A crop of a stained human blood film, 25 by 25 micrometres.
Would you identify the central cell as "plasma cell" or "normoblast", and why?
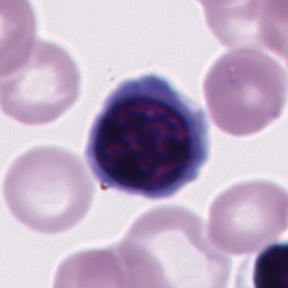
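Normoblast. Cell about 11 micrometres across, outer edge slightly uneven. Nucleus round in outline, no lobes or indentation. Chromatin dark and coarsely clumped. Cytoplasm only a narrow rim around the nucleus.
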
